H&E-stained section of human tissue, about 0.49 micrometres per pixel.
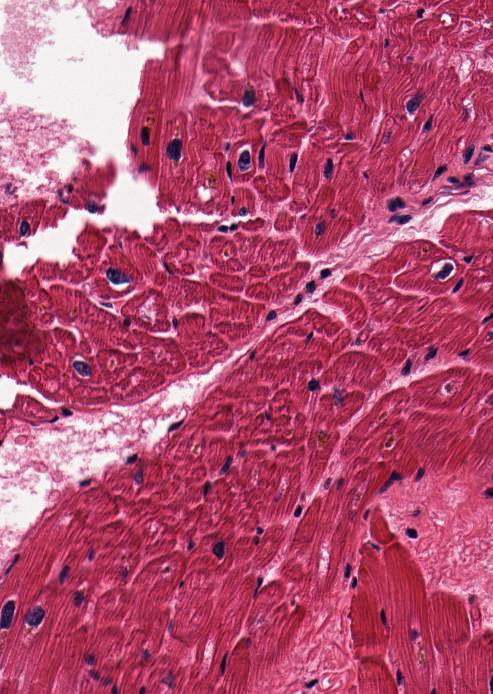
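Left ventricle of the heart: notice that each nucleus sits centrally within its muscle fibre, and that the fibre cytoplasm stains deep pink-red. Around several of these nuclei you will see a clear pale halo. Beside some of them lie small golden-brown granules.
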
